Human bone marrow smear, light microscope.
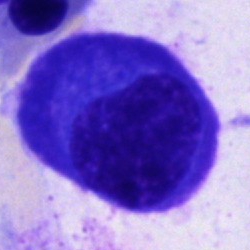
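Plasma cell at the centre of the field, its outline smooth and broadly oval. Looking closely, the nucleus sits off-centre, toward the lower right of the cell. The abundant cytoplasm, stained deep blue, forms its widest rim on the left side of the nucleus.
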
